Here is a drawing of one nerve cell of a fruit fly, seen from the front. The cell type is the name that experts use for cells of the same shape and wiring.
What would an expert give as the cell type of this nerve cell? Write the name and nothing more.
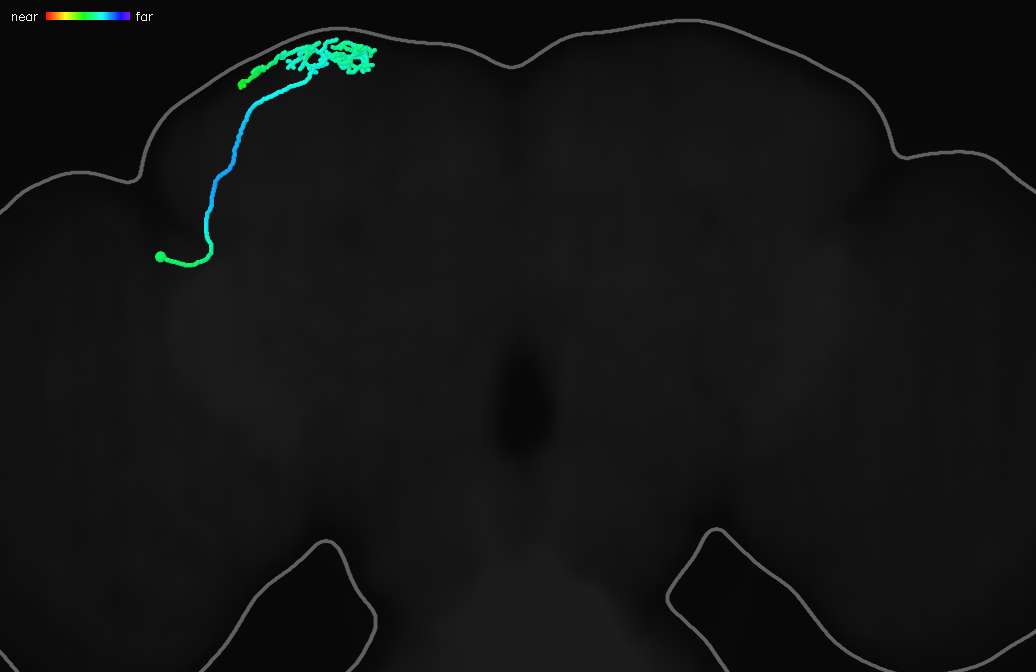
CB1178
